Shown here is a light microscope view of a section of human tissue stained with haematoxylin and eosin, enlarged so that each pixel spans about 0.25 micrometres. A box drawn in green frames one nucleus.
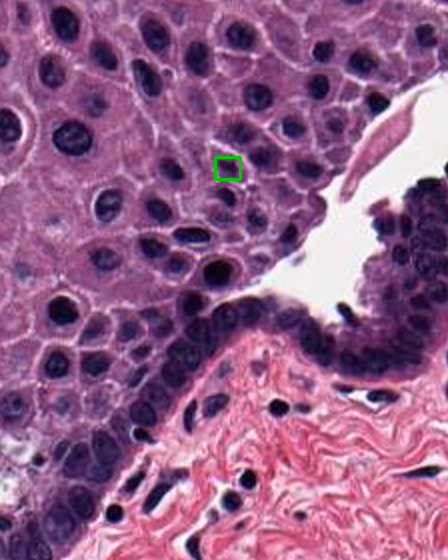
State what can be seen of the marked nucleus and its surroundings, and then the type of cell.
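The nucleus is oval, dark-staining, and sits roughly in the middle of the cell. The nucleus is surrounded on all sides by a rim of pink-purple cytoplasm. The cell outline is polygonal, bounded by thin pale lines where it meets its neighbours. The cell lies within a tightly packed sheet of similar polygonal cells, in the layers above the row of dark cells that borders the fibrous tissue below. The marked cell is a squamous epithelial cell.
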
